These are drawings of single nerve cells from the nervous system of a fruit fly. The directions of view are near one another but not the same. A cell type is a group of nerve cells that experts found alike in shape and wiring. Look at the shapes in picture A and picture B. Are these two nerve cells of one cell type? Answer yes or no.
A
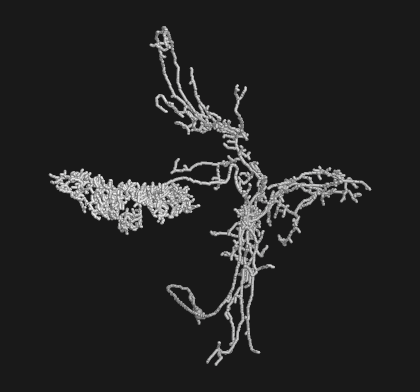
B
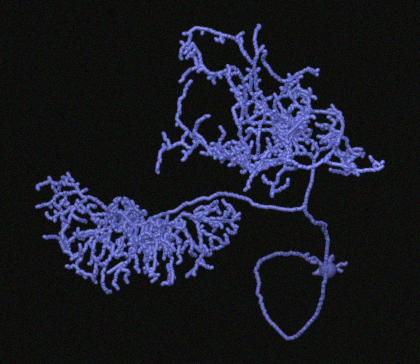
no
